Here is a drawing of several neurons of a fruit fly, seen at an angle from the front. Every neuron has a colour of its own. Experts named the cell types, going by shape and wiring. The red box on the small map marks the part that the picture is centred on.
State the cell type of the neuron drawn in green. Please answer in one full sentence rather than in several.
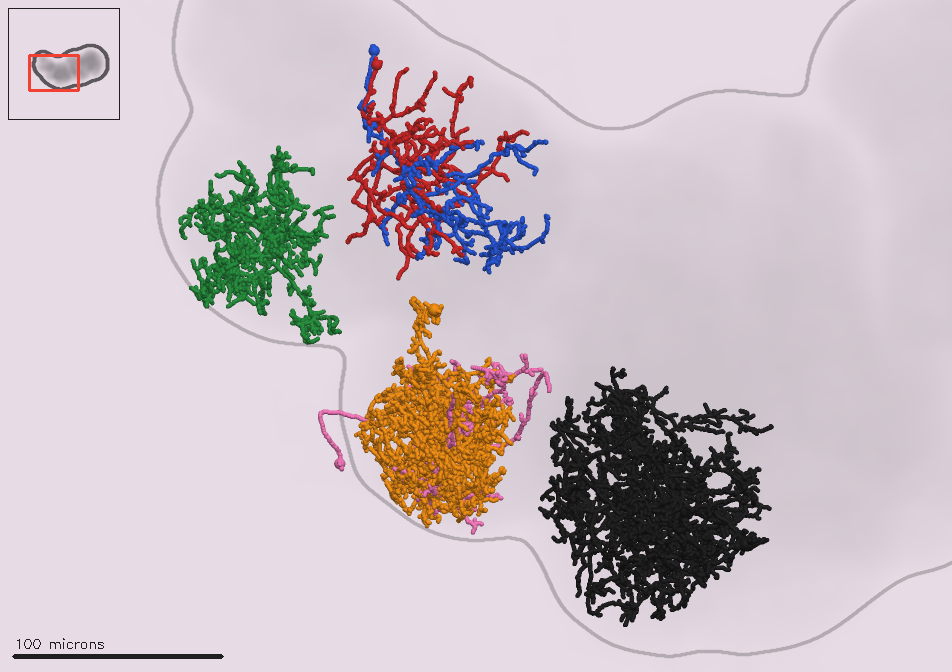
Under the cell type IN13A009 falls this neuron.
